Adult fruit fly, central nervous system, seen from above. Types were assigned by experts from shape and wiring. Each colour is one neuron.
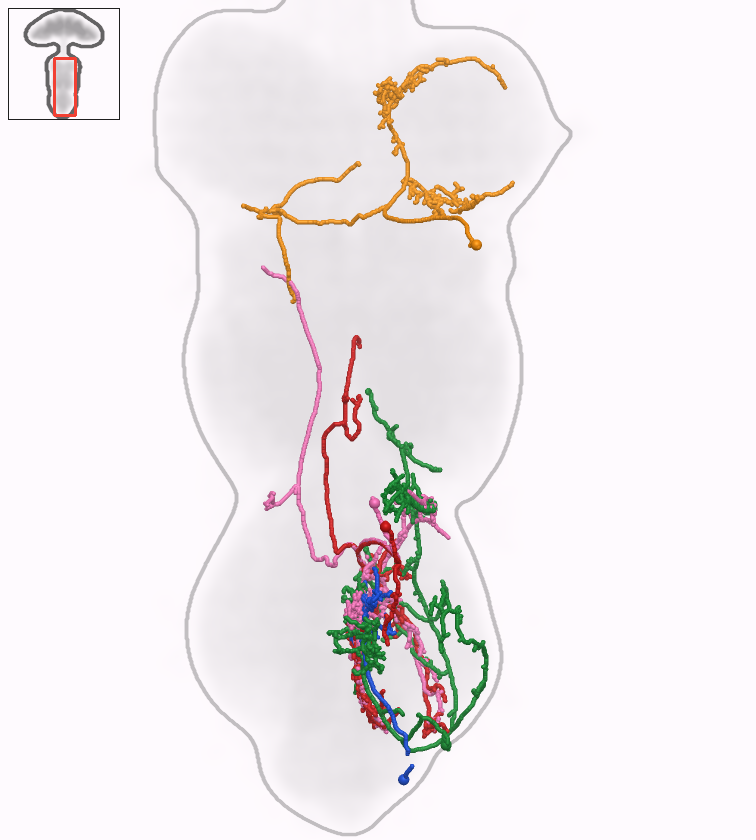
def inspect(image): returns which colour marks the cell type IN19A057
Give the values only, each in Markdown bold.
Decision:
**green**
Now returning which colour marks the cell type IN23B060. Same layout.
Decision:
**orange**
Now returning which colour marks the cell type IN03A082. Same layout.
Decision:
**blue**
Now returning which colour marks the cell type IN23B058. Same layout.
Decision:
**pink**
